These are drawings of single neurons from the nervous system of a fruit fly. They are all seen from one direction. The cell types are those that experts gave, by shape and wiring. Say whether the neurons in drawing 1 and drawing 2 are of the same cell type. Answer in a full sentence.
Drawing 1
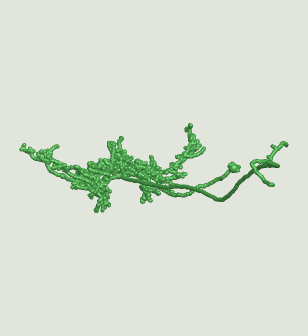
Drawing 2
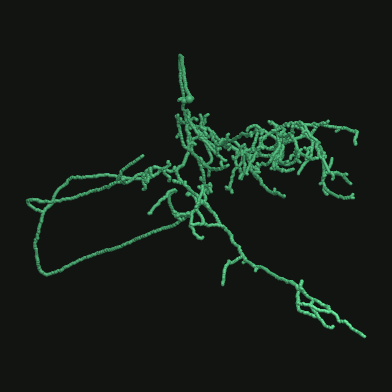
They are of different cell types.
